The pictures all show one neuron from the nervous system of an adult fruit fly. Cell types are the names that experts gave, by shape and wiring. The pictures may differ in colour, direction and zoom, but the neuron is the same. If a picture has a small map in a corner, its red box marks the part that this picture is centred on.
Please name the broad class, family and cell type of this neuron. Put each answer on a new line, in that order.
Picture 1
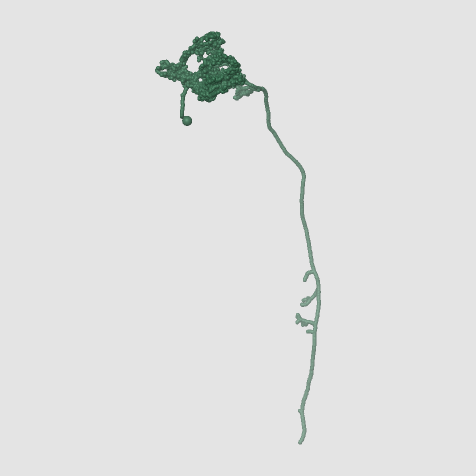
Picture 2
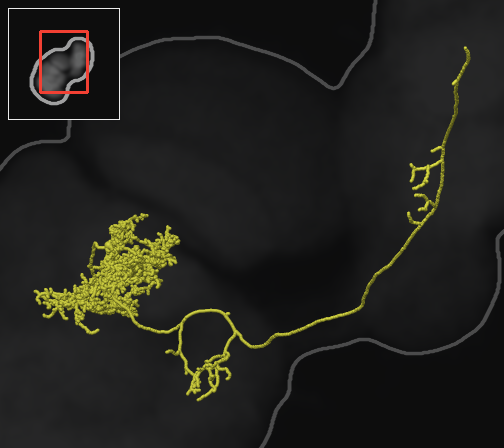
descending neuron
hemilineage SMPpv2_ventral
DNp35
